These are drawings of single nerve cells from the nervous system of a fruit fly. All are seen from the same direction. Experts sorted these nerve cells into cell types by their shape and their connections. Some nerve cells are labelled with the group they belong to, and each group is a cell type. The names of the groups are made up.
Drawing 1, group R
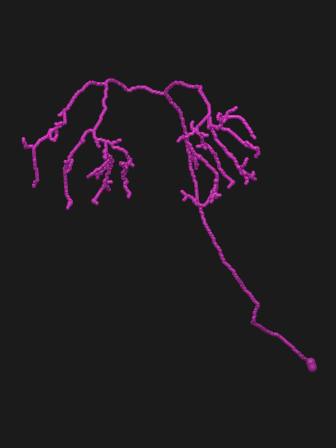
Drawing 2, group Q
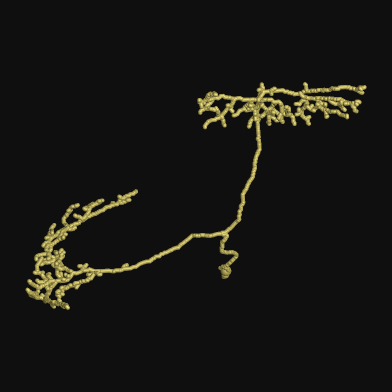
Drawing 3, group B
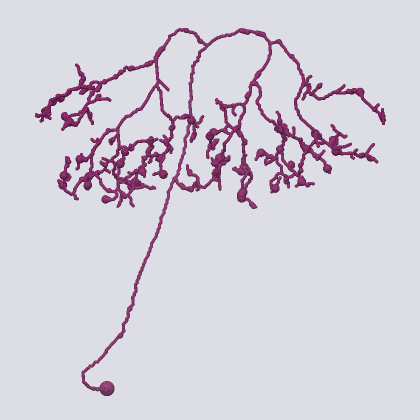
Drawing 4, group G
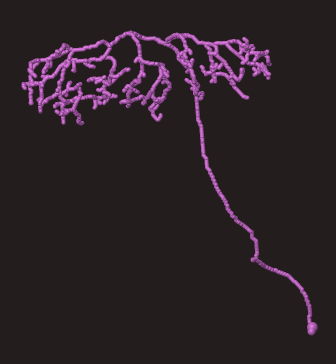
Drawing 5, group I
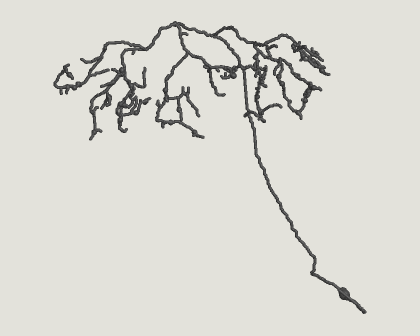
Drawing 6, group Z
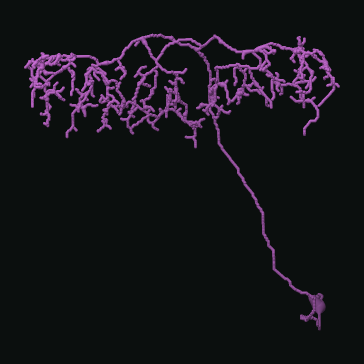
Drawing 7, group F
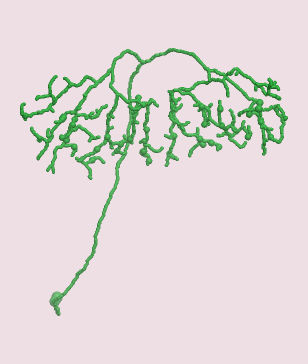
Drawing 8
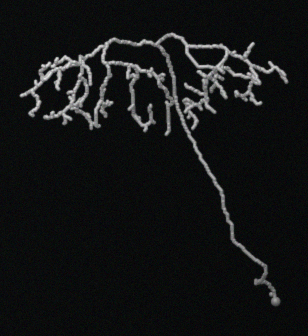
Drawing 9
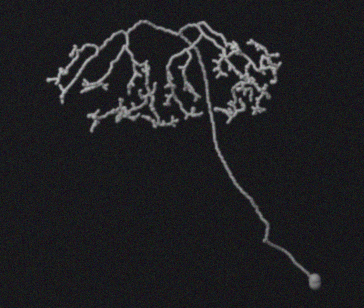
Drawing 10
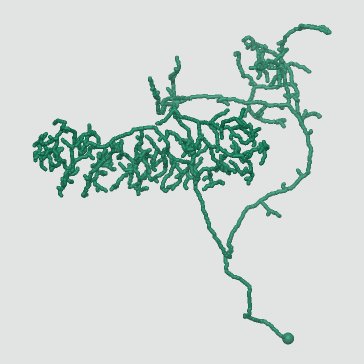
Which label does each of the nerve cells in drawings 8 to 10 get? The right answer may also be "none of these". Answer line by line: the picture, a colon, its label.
8: group G
9: group F
10: none of these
